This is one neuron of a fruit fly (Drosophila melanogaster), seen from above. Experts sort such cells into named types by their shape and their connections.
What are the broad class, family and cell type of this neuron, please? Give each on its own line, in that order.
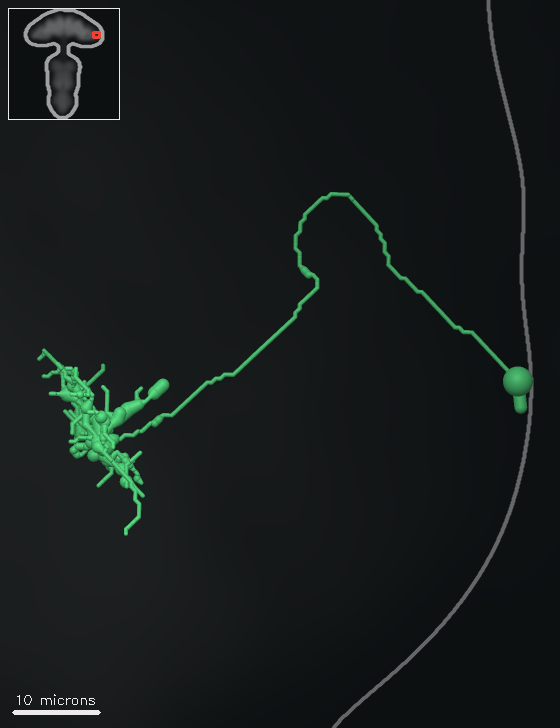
optic-lobe intrinsic neuron
Dm
Dm8a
